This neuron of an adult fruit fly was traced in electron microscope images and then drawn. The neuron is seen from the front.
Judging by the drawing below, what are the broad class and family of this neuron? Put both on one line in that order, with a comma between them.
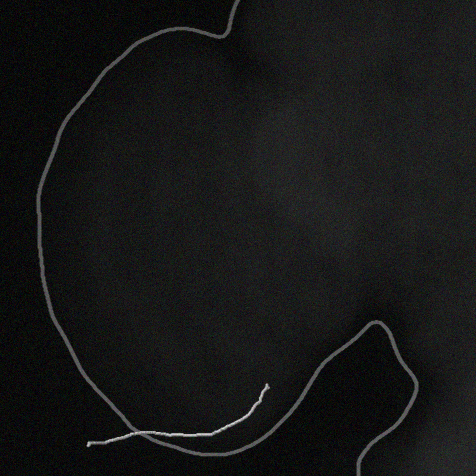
photoreceptor or other optic-lobe sensory neuron, class visual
